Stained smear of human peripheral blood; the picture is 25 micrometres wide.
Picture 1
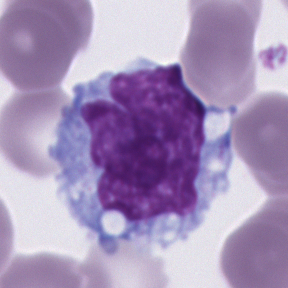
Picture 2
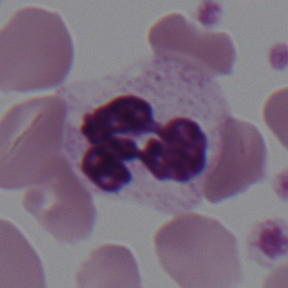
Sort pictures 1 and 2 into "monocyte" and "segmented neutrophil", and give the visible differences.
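Monocyte in picture 1, segmented neutrophil in picture 2. Picture 1 has an irregular outline with small bumps along the edge; picture 2 is roughly round. The nucleus in picture 1 is irregular, with folds and indentations, and measures about 14 by 12 micrometres.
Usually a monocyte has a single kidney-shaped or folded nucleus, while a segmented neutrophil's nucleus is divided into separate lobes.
In picture 2 the chromatin is dark purple and coarsely clumped, and no nucleoli are visible.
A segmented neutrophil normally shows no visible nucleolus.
Cytoplasm is pale grey-blue in picture 1, and abundant and pale pinkish in picture 2.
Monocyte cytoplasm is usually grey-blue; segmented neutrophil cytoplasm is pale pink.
Picture 1 holds no coarse coloured granules, while fine lilac-pink granules are scattered throughout picture 2.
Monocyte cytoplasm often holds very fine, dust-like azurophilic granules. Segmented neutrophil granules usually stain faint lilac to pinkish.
No clear vacuoles appear in picture 2. A small separate platelet lies in the upper right corner of picture 1.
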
